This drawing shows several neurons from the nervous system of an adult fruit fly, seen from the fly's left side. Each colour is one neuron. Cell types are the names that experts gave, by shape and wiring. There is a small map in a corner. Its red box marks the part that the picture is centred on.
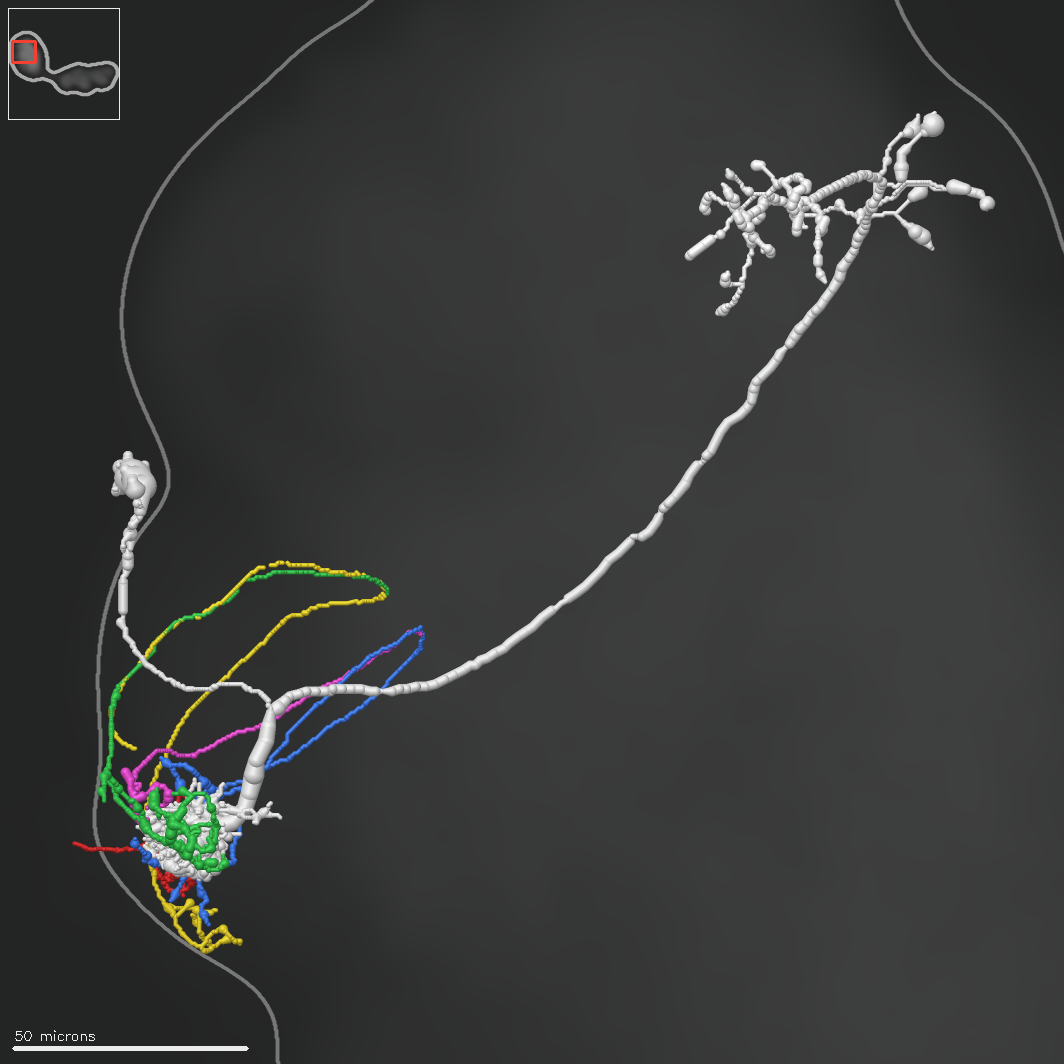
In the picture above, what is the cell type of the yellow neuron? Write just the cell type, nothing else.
ORN_VA3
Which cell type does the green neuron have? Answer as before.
ORN_VA5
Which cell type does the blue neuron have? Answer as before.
ORN_VA2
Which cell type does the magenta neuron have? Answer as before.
ORN_VA7l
